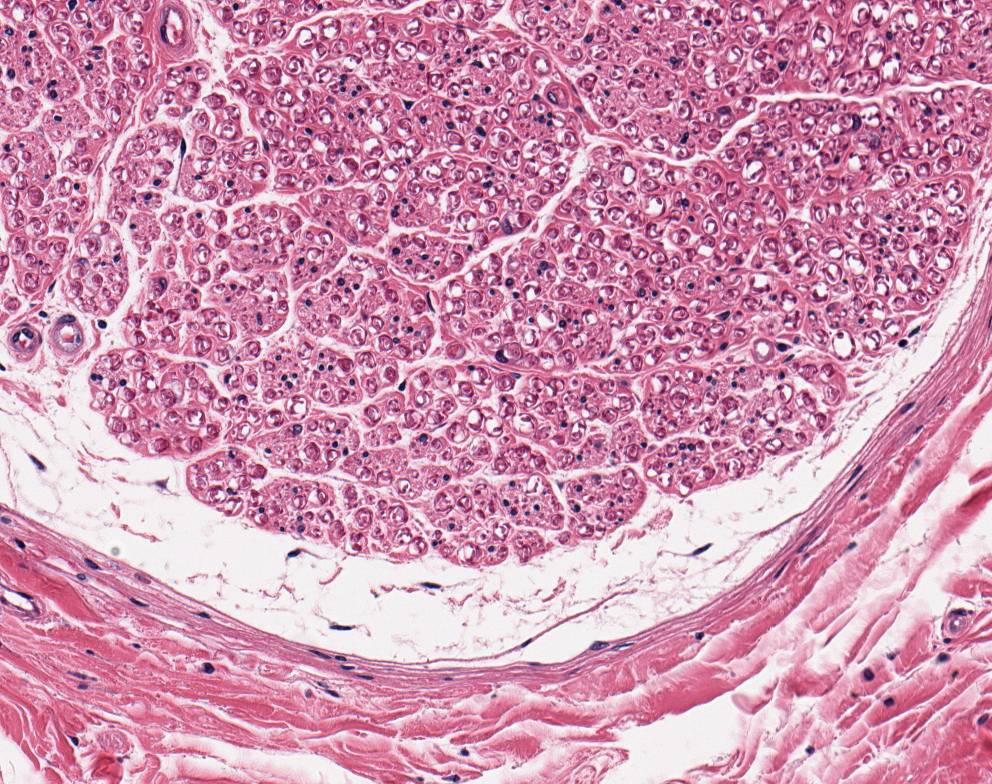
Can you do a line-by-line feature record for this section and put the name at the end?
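Bundle: large, rounded, of nerve fibres, cut across, filling the upper two-thirds
Fibres: small round profiles, pink central core in a pale ring
Nuclei: small, dark, scattered singly between fibres
Fibrous band: dense, pink, elongated nuclei, curving beneath the bundle across the lower field
Name: tibial nerve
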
